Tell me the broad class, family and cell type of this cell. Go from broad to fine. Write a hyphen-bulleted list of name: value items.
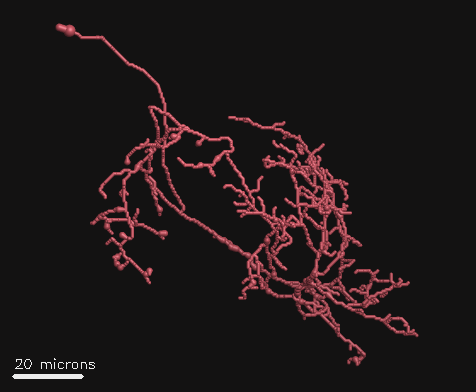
- broad class: central-brain intrinsic neuron
- family: hemilineage LHd1
- cell type: CB1263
